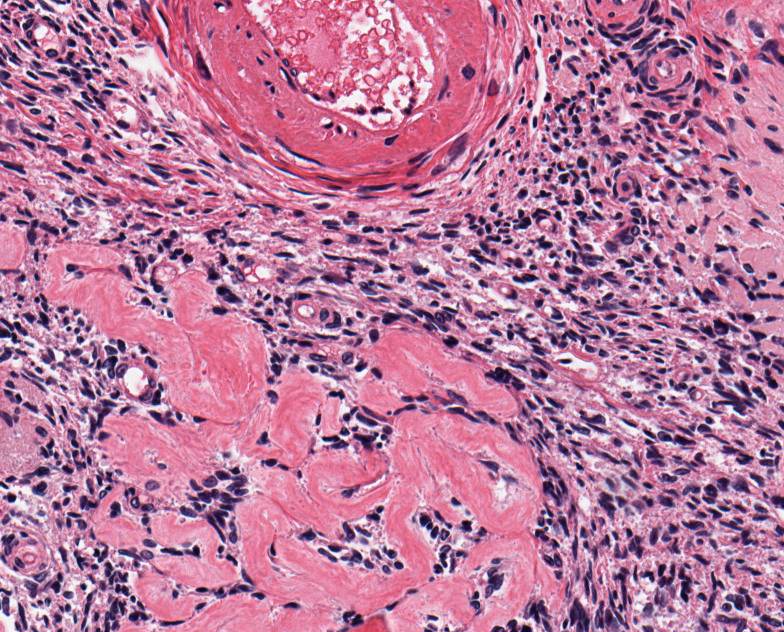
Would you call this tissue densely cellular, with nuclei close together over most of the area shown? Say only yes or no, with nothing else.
Yes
